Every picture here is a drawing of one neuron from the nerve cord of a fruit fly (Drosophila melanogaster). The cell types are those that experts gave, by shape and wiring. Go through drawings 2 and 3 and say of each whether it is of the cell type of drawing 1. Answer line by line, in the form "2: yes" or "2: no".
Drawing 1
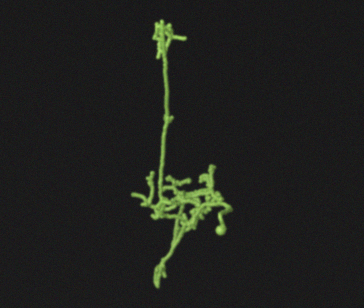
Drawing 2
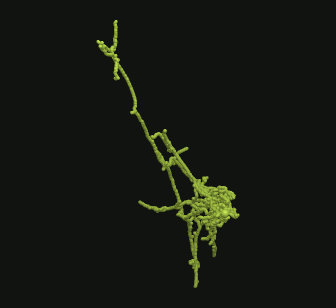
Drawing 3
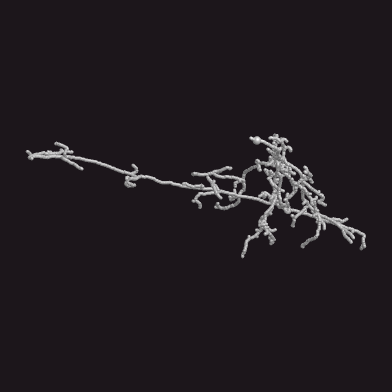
2: no
3: no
